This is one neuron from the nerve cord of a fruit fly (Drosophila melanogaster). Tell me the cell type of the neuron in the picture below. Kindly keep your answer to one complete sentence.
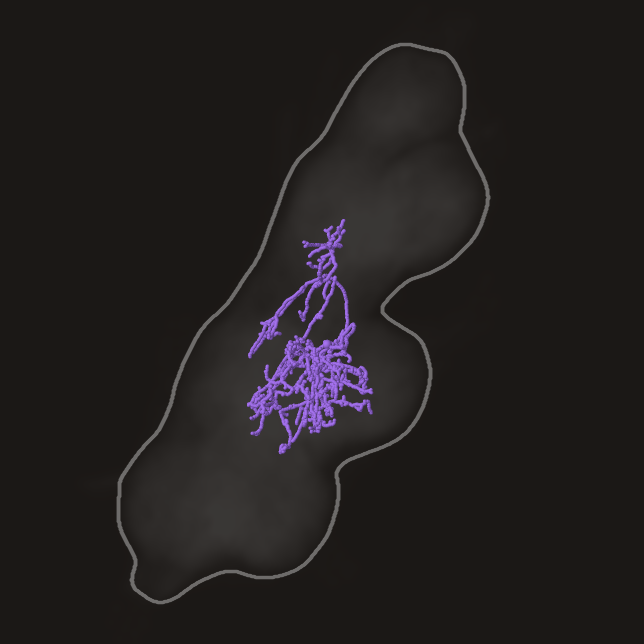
This neuron falls under the cell type IN12A015.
